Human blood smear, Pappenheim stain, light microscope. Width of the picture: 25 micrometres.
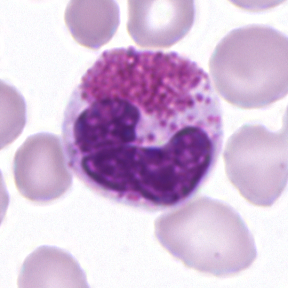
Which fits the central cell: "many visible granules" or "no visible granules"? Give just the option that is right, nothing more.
Many visible granules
